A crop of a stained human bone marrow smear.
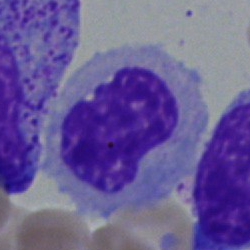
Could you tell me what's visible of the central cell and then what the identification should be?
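Outline roughly round; edge finely irregular, slightly bumpy. Nucleus broad and irregular, notches indenting upper and left margins. Chromatin dark purple and clumped, scattered paler patches between clumps. Moderate rim of pale grey-blue cytoplasm on all sides of nucleus. Cell is a metamyelocyte.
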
